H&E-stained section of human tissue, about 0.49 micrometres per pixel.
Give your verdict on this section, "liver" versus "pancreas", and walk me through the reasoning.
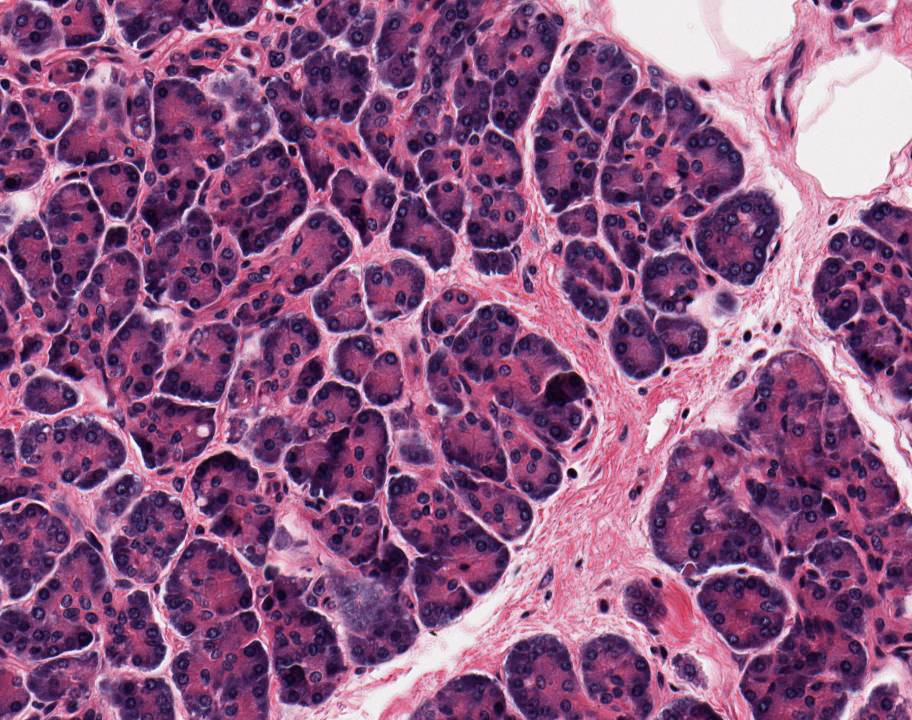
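It's pancreas. Closely packed acini fill most of the field, split into lobules by a fibrous septal band running from upper right to bottom centre. The acini are small rounded clusters of pyramidal cells around mostly tiny, hard-to-see central lumina.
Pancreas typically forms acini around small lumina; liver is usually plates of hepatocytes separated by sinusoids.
Cytoplasm is deep purple basally, pinker centrally.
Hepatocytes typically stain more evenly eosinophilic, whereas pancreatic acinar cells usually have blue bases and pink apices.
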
